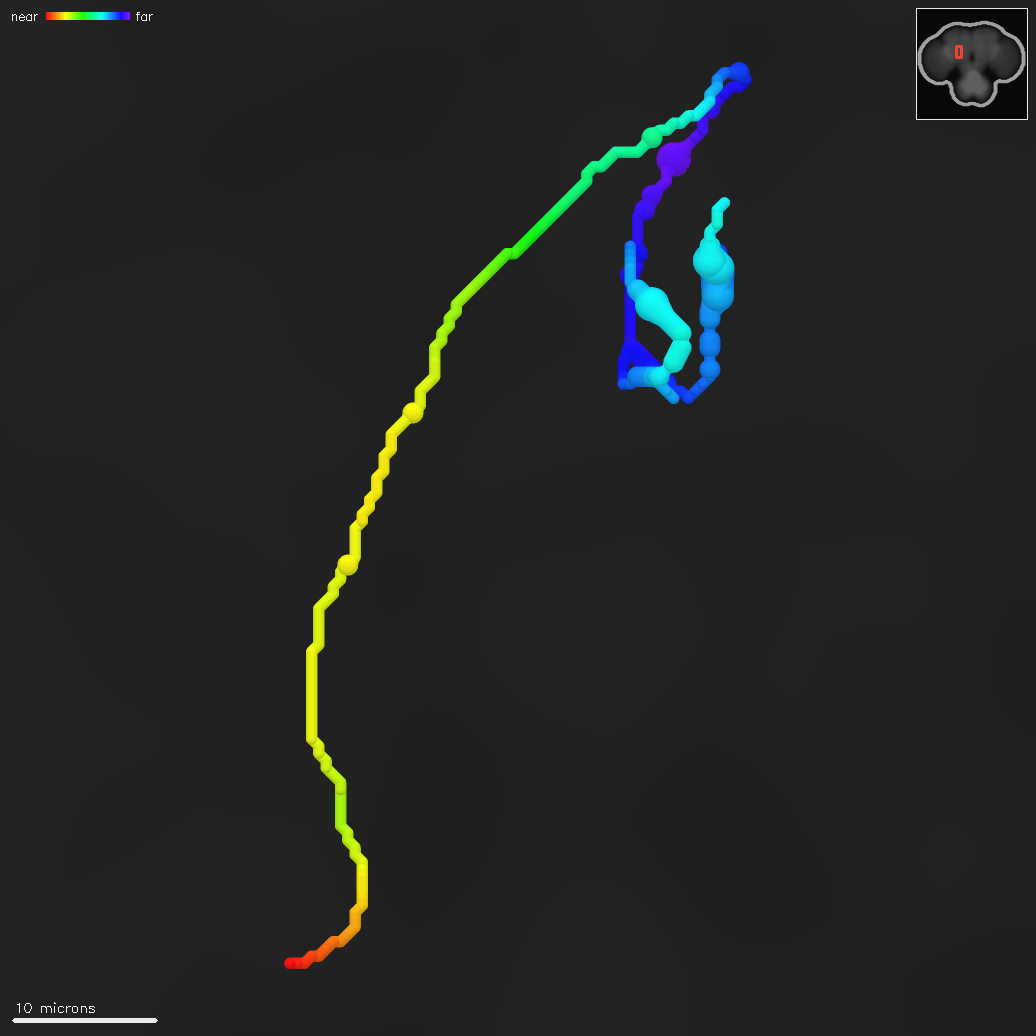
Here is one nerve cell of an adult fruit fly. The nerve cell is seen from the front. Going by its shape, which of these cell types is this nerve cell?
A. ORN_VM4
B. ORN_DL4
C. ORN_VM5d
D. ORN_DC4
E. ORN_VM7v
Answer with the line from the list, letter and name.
B. ORN_DL4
